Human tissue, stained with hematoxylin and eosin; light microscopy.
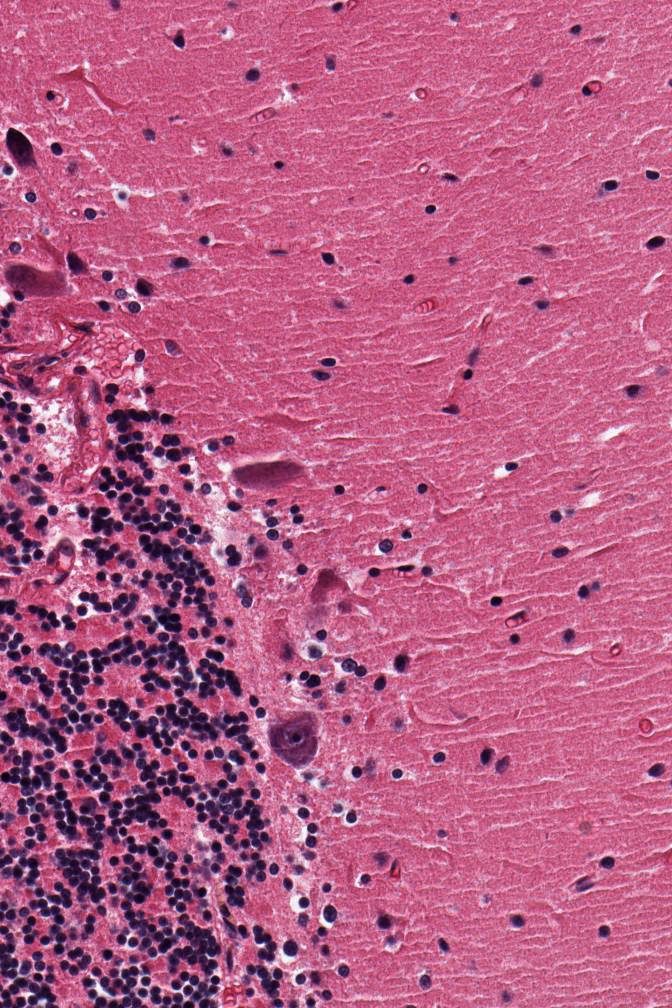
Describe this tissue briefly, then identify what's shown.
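On the left and lower left there's a crowded band of small dark nuclei, while the right and upper part is pale pink tissue with few nuclei. Those crowded nuclei are small, round and dark-staining, with barely any visible cytoplasm. The few large cell bodies sit singly, spaced out along the border between the dark and pink zones, not making a thick layer. Thin capillaries, some holding red blood cells, cross the pink zone. It's cerebellum.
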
